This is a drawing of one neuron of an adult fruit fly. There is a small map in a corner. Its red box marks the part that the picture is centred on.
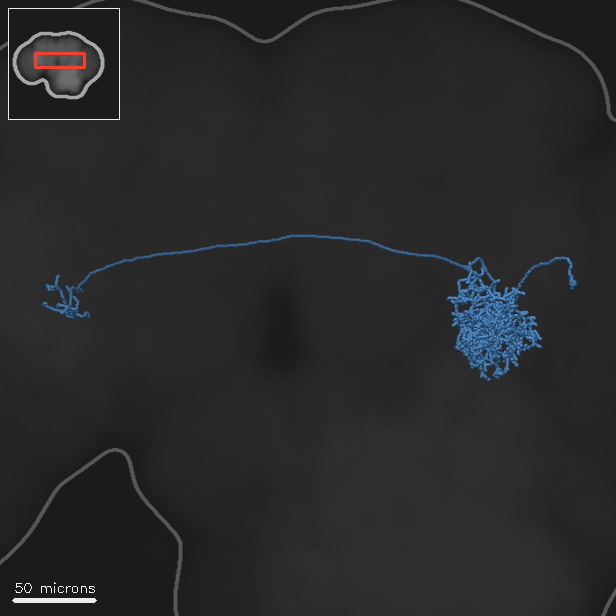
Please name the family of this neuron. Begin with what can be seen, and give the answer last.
The cell body is on the right of the picture. From left to right in the picture it spans about 350 microns. This is a central-brain intrinsic neuron. The family is hemilineage VLPl&d1_lateral.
